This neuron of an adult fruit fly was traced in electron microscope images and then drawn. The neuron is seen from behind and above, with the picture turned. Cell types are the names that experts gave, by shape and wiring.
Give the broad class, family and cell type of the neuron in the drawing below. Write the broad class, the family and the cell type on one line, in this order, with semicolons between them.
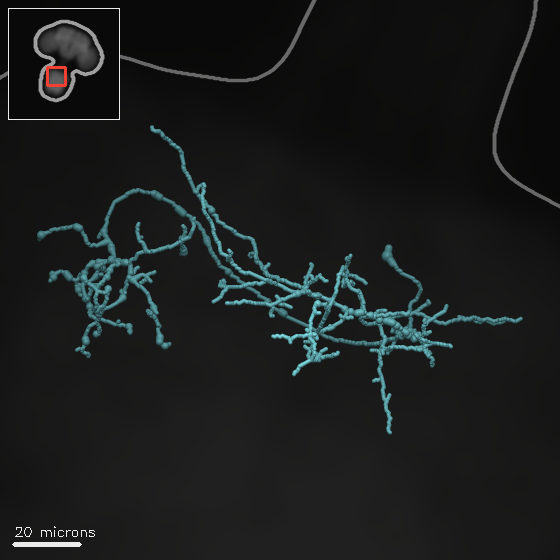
nerve-cord intrinsic neuron; hemilineage 01A; IN01A078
